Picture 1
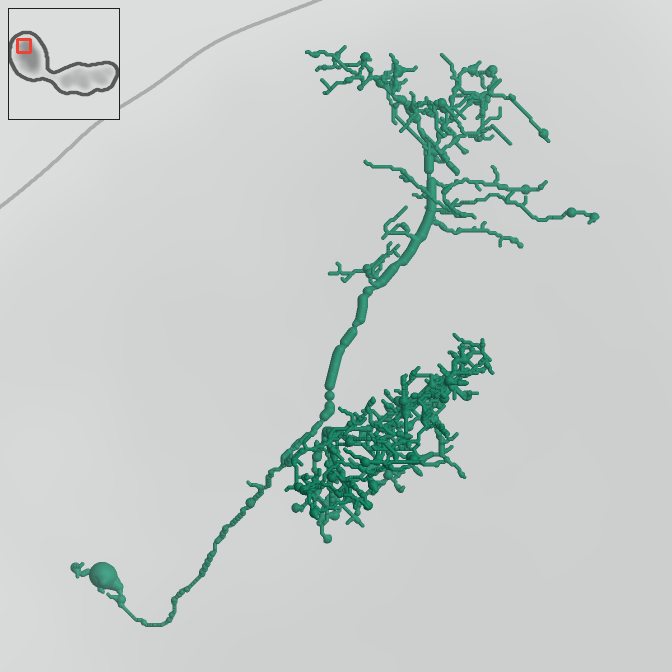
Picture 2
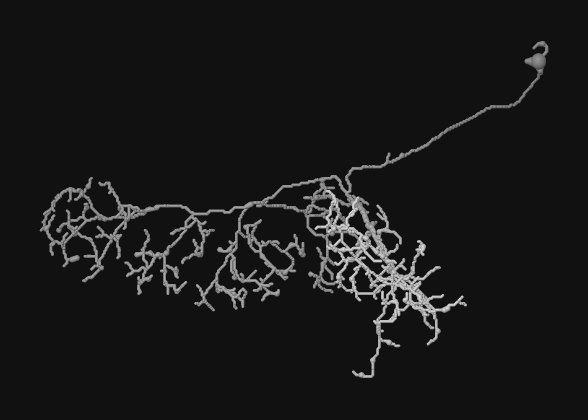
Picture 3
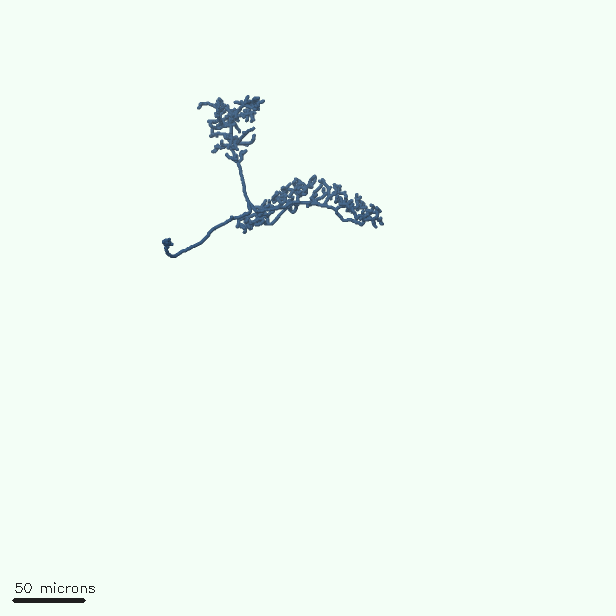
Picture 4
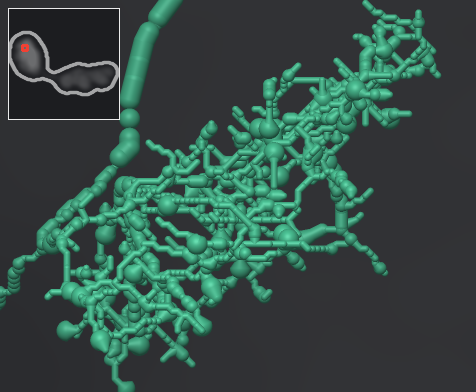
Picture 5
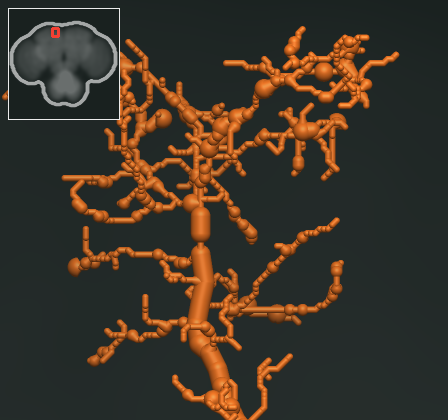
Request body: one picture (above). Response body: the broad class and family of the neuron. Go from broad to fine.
central-brain intrinsic neuron; hemilineage AOTUv4_ventral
